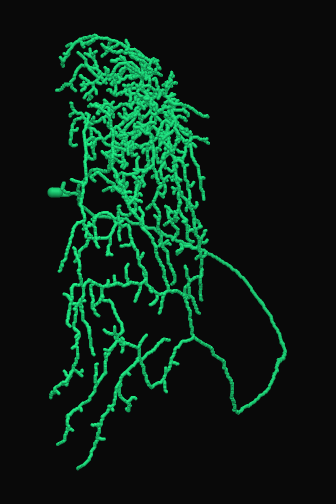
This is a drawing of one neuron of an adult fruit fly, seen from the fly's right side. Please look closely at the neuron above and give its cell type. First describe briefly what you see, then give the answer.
The cell body is on the left of the picture. As drawn here it is taller than it is wide. This is an optic-lobe intrinsic neuron. Its cell type is MeLo10.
